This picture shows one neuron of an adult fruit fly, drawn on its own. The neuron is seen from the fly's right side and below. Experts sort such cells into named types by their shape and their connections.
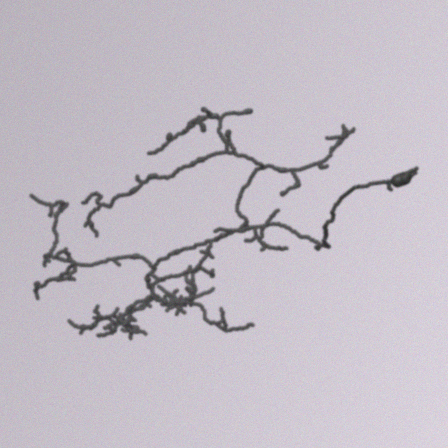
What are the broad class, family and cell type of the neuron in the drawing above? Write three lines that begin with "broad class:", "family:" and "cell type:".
broad class: nerve-cord intrinsic neuron
family: hemilineage 14A
cell type: IN14A059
